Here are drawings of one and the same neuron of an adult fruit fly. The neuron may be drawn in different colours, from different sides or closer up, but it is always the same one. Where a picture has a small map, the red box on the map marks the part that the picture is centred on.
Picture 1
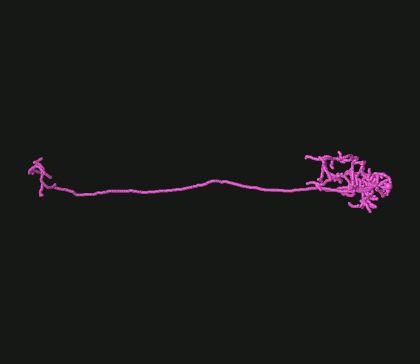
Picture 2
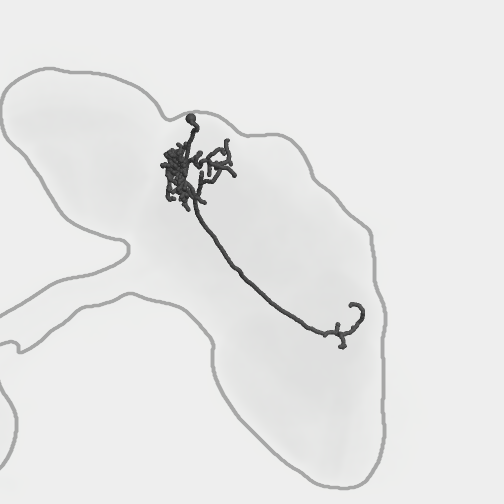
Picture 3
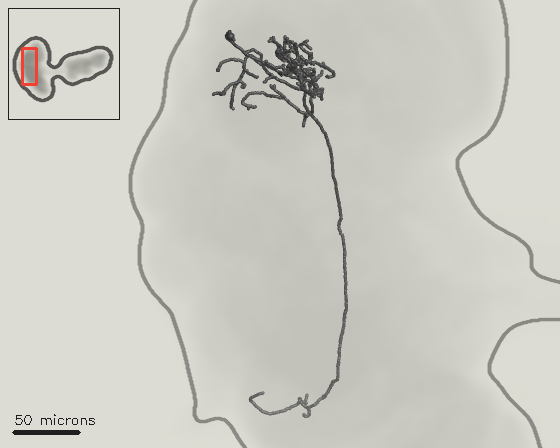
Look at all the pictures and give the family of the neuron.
hemilineage VLPl&d1_lateral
